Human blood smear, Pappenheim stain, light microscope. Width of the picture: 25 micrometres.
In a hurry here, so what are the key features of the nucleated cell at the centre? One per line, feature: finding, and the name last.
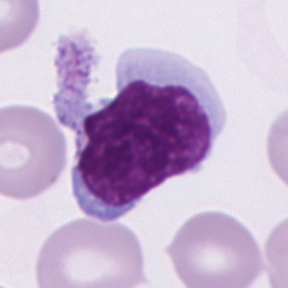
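Nucleus: irregular outline, notched on upper left side
Cytoplasm: pale grey-blue, no granules seen
Cell outline: irregular rather than round
Cell type: large granular lymphocyte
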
